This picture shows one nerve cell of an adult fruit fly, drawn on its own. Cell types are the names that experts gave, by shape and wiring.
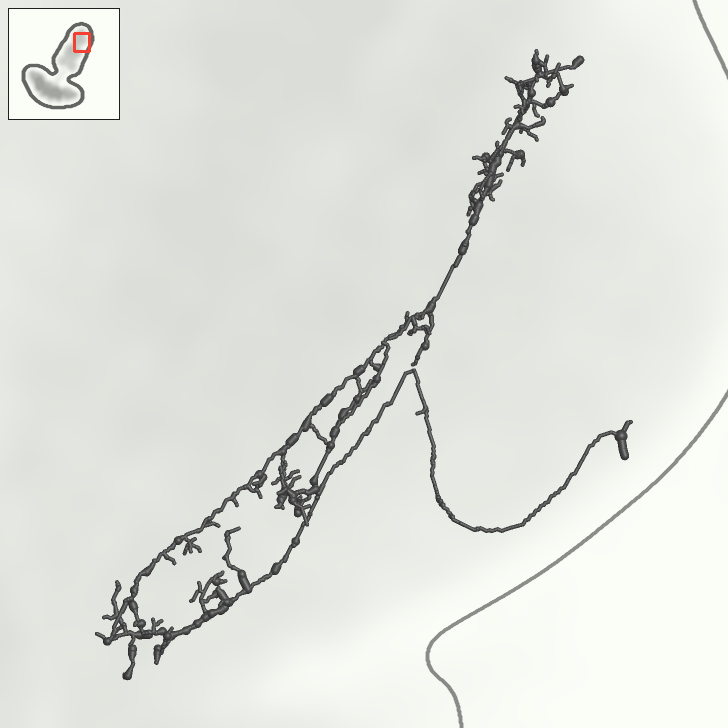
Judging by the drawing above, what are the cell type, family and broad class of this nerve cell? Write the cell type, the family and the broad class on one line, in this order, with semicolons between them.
IN09A039; hemilineage 09A; nerve-cord intrinsic neuron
